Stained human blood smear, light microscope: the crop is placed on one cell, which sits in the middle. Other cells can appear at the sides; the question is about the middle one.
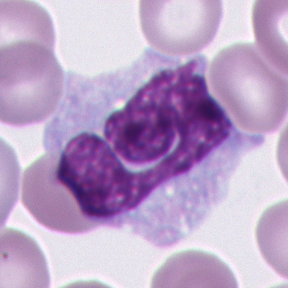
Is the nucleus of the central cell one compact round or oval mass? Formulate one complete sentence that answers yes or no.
No, instead of a compact mass, the nucleus forms a curved band without separate lobes.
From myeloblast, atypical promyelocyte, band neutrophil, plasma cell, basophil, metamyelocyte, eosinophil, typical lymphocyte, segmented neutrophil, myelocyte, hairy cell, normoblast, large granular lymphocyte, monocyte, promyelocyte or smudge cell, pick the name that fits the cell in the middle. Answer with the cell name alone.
monocyte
